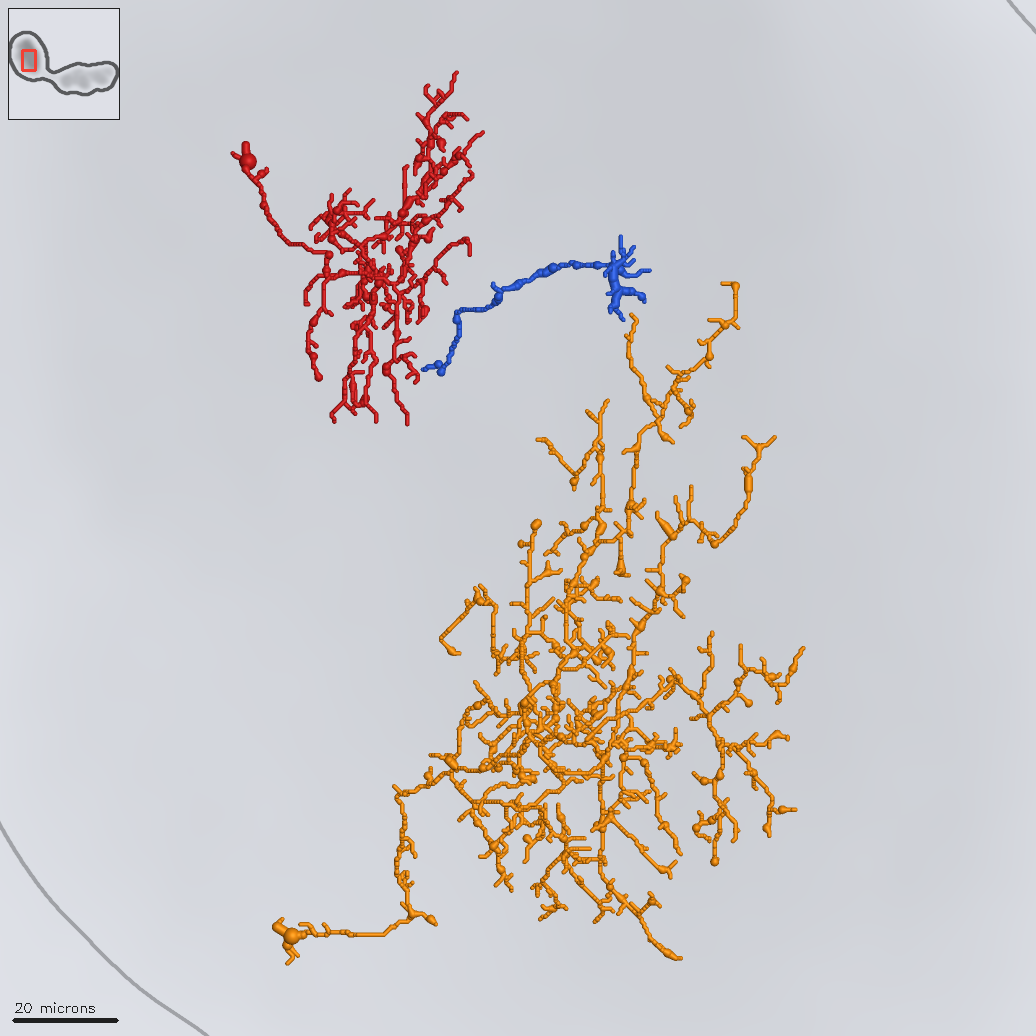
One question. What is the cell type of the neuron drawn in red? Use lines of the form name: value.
cell type: Lawf1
